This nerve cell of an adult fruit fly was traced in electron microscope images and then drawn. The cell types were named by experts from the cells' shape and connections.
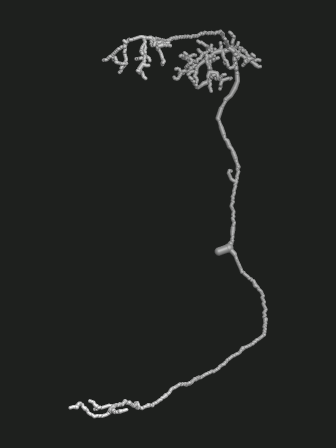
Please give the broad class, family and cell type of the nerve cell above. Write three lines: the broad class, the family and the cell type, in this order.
visual projection neuron
LLPC
LLPC2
